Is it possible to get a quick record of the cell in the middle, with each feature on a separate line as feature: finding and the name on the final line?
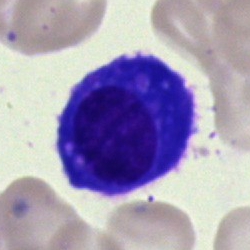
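Outline: roughly round.
Nucleus: off-centre, toward the lower left.
Cytoplasmic rim: broader upper right than lower left.
Margin: edged with small irregular bumps, not a smooth line.
Identification: plasma cell.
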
